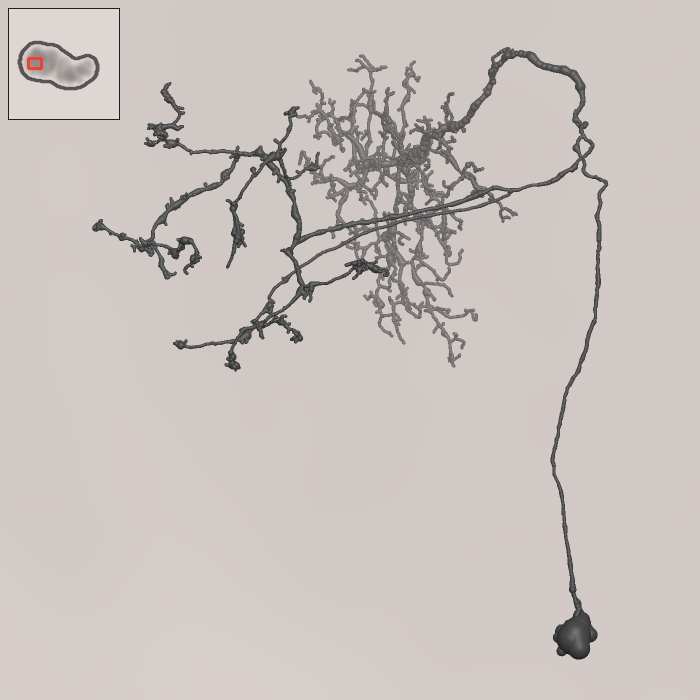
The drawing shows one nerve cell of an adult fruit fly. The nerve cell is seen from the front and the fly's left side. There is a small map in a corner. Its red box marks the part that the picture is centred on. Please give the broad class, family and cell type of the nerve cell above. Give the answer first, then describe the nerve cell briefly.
Its broad class is visual projection neuron. Its family is hemilineage VPNv1. It is of cell type LC17. Its cell body lies at the lower right of the picture. In this view it is about as wide as it is tall.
